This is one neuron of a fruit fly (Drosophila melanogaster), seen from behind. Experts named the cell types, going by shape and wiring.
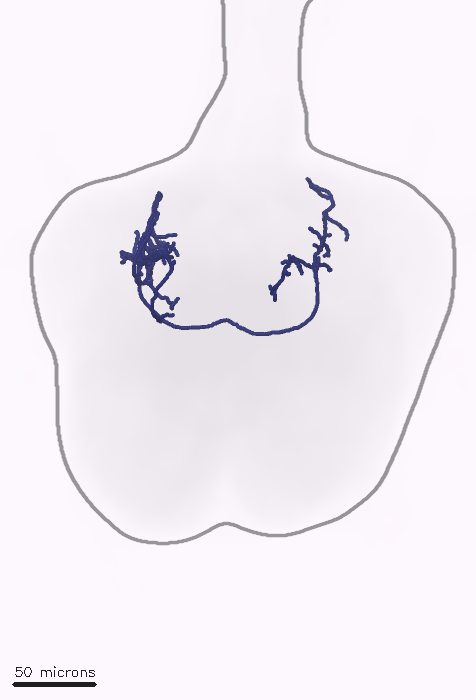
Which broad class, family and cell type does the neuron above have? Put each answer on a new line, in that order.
nerve-cord intrinsic neuron
hemilineage 19B
IN19B087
